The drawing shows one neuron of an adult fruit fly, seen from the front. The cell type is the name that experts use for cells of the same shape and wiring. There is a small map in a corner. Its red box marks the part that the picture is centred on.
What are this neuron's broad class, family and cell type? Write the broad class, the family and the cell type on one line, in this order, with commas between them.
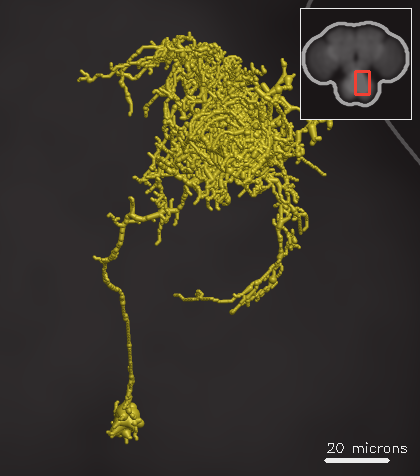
nerve-cord intrinsic neuron, hemilineage 06B, IN06B017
